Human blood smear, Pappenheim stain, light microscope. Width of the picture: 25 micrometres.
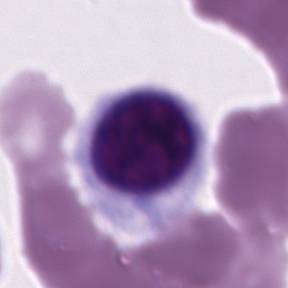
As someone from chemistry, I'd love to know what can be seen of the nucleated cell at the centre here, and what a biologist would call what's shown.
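The nucleus has dense, dark purple chromatin and shows no nucleoli. Cytoplasm is widest below the nucleus, and no granules are seen in it. This is a hairy cell.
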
